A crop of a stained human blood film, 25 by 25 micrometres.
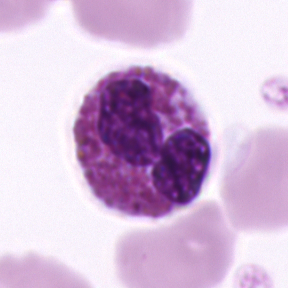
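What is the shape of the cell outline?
Round and smooth.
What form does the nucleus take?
Two lobes, the larger lying toward the upper left of the cell.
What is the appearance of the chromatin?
Dense and dark purple.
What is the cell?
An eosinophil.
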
